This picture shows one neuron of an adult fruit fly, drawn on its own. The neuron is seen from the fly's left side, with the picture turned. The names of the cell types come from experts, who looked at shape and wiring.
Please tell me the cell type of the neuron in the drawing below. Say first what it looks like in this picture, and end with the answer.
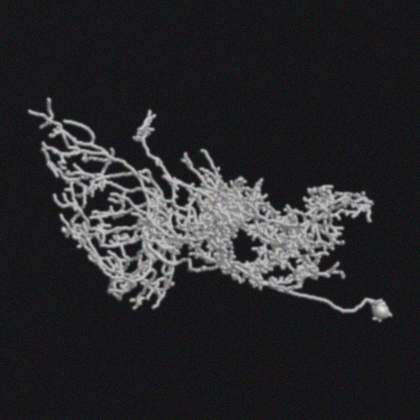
The cell body is at the lower right of the picture. Dozens of branch ends can be seen. It is a visual centrifugal neuron. The cell type is LoVC7.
